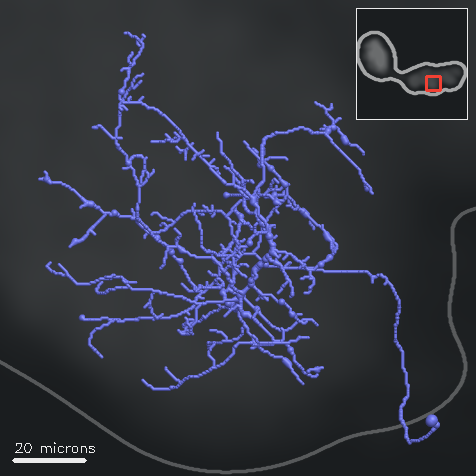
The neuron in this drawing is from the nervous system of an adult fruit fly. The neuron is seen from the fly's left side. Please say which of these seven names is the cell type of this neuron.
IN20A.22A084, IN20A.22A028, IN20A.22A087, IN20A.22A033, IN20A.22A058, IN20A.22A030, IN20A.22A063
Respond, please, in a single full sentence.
This neuron is classified under the cell type IN20A.22A033.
